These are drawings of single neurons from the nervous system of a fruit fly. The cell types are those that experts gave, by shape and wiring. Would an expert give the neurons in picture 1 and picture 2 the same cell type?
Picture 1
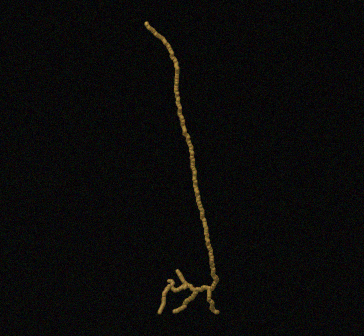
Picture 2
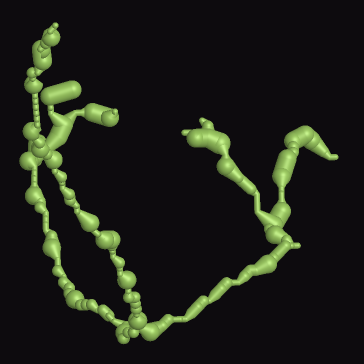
no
